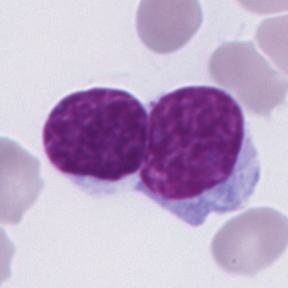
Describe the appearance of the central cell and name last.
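Start with the cytoplasm: it forms only a scanty rim, pale grey-blue in colour. Notice that most of it sits below and to the right of the nucleus. Look closely and you will find no granules in it, and no vacuoles either. This is a myeloblast.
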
